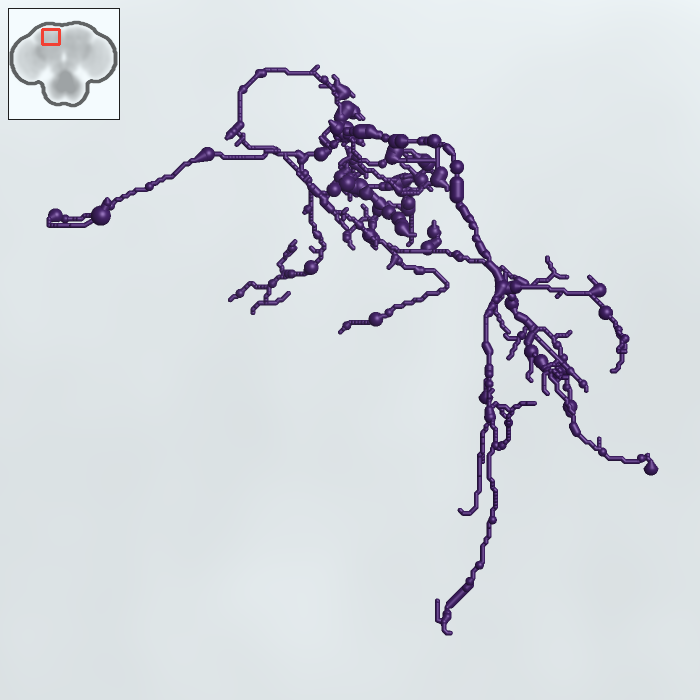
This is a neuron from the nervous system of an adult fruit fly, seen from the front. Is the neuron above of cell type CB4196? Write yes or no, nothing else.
yes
